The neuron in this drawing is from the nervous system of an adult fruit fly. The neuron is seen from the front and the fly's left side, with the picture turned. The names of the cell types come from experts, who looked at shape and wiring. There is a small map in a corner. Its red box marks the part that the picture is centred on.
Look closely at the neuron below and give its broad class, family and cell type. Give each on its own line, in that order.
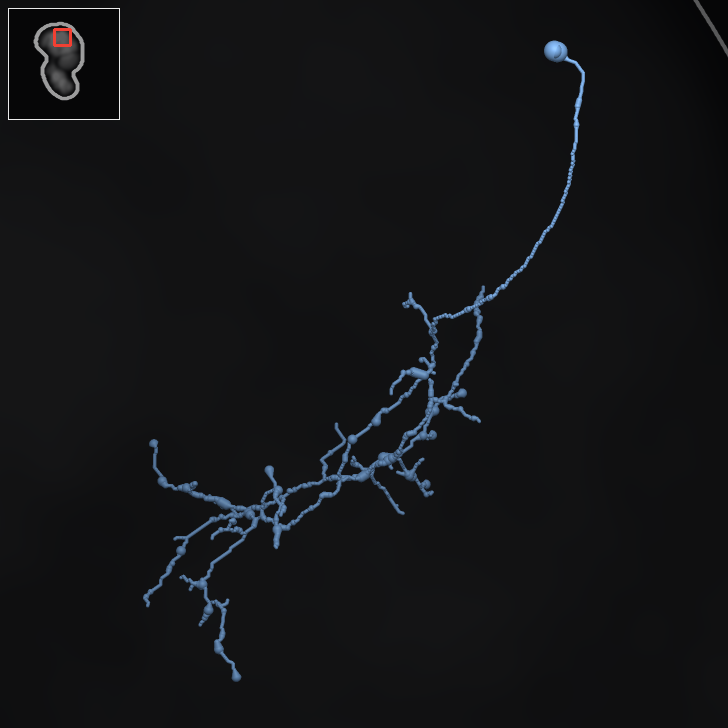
central-brain intrinsic neuron
hemilineage SMPad2
PS005_e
